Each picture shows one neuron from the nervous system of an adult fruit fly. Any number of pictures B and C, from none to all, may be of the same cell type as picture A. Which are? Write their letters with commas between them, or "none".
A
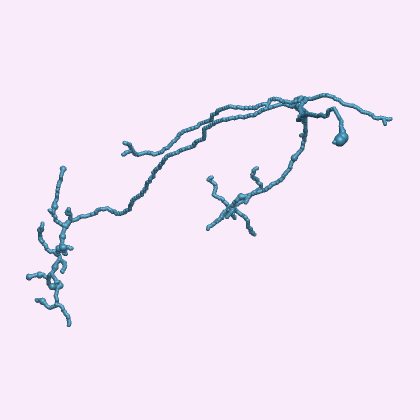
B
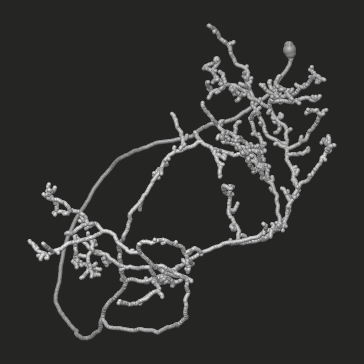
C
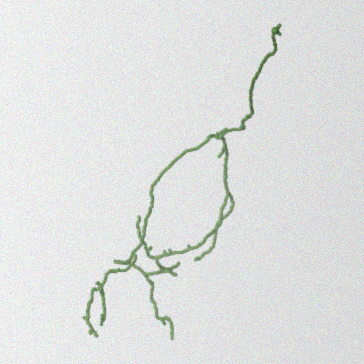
C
